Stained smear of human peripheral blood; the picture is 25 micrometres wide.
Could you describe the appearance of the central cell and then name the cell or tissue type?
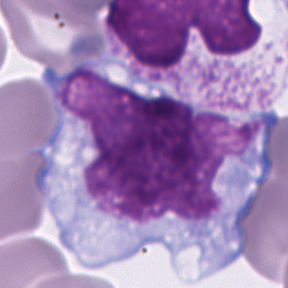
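Note the irregular outline, the blunt bulges along the lower edge and a small pointed projection off the left. The cytoplasm has lots of small clear vacuoles but none of the coarse purple granules that the neighbouring cell above has. It's a monocyte.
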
